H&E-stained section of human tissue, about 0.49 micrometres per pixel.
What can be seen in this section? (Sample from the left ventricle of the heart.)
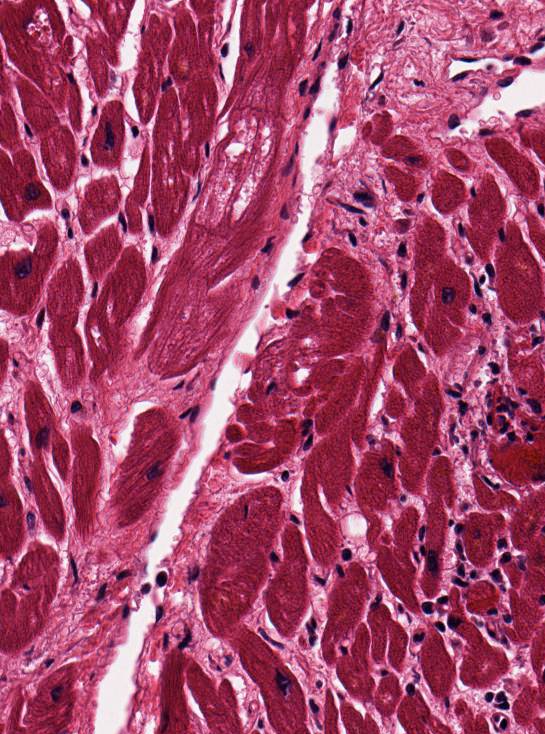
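Throughout, deep red muscle fibres lie in bundles, with paler pink connective tissue between them. This tissue is loose and fibrillar, with scattered small dark nuclei. These round interstitial nuclei are more numerous right of the cleft than left. No fat cells are present.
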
